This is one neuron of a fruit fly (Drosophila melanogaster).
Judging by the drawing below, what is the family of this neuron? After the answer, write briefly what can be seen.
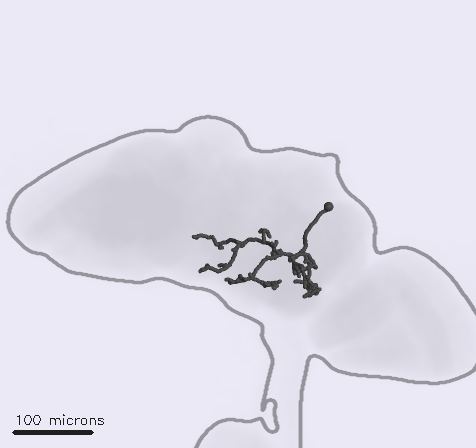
The family is hemilineage MX3. This is a central-brain intrinsic neuron. By the scale bar it is about 180 microns wide in this view. In this view it is wider than it is tall.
